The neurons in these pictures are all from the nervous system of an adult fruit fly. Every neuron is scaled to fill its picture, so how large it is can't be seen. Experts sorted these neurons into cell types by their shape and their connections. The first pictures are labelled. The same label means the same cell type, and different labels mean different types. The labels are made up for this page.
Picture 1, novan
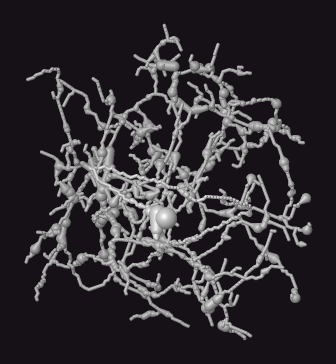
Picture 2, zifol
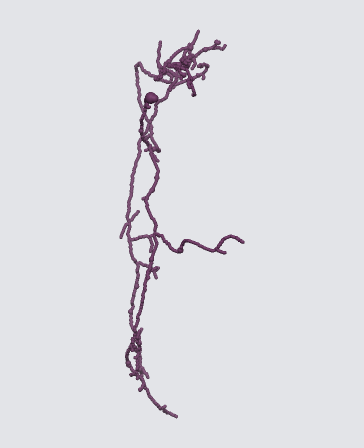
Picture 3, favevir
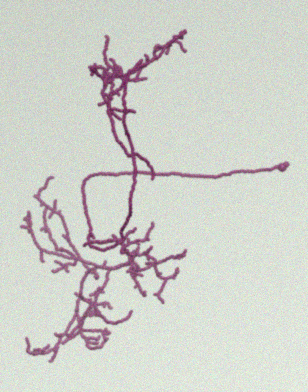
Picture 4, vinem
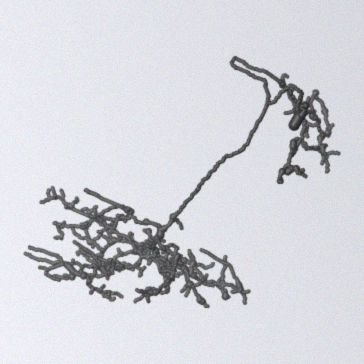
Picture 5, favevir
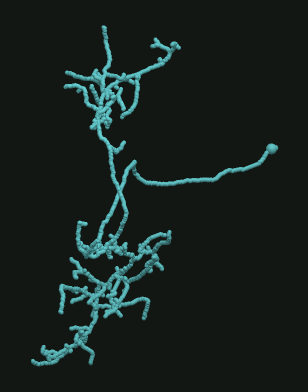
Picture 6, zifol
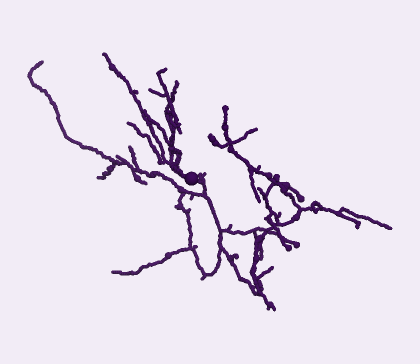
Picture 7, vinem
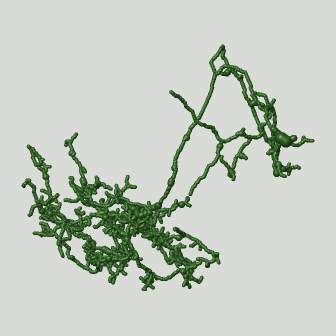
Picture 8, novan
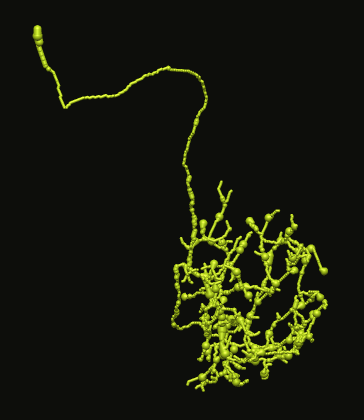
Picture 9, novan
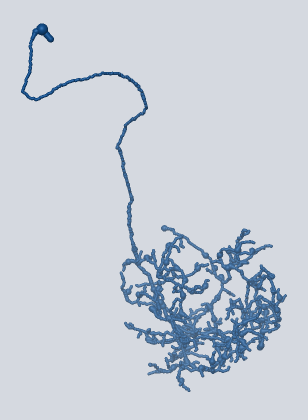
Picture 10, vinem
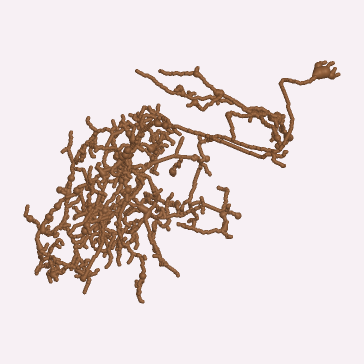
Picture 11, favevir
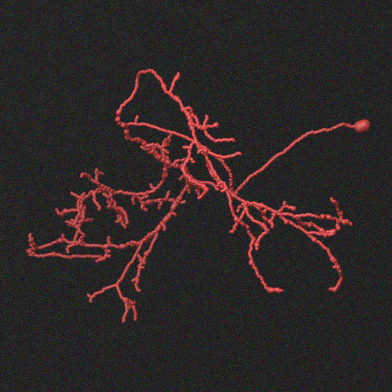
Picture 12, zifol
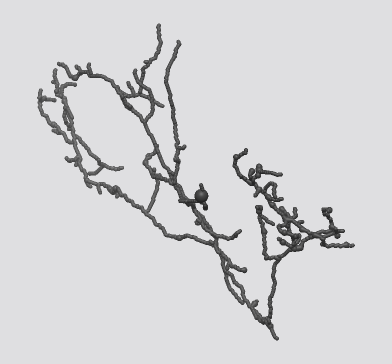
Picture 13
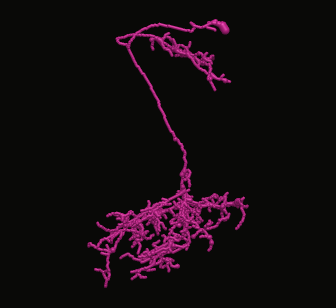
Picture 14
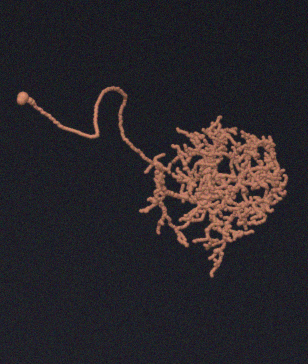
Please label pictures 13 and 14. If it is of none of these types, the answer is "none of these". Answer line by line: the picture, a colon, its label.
13: vinem
14: novan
